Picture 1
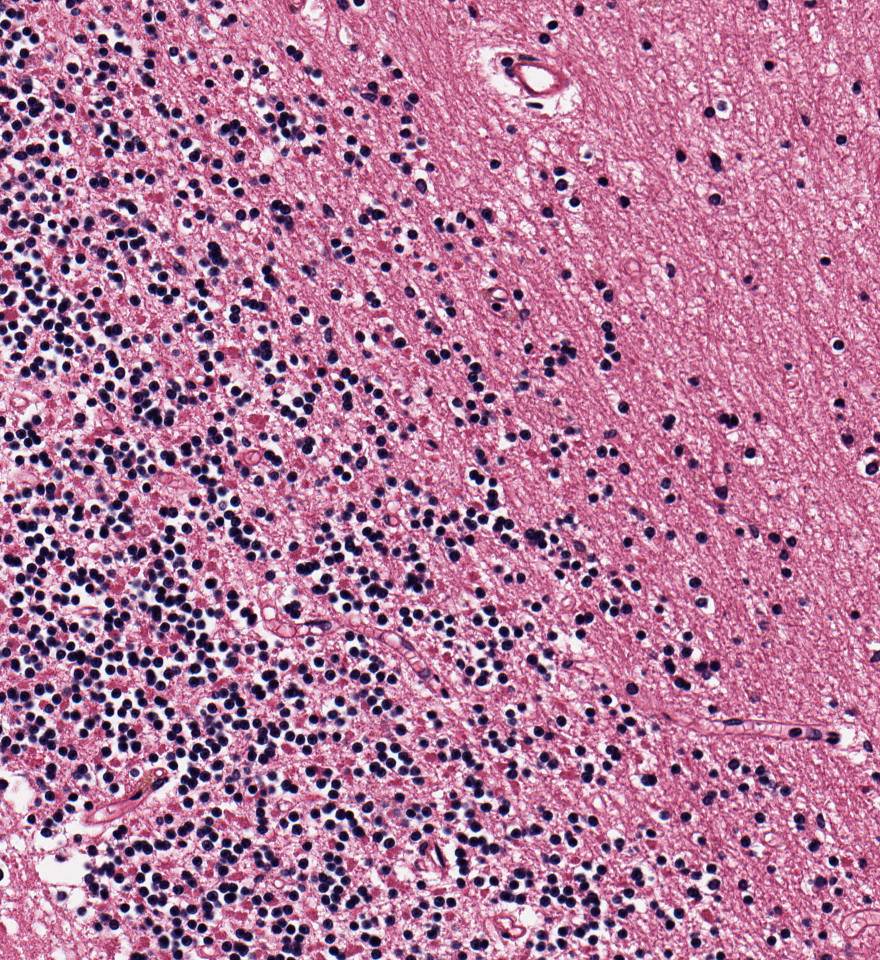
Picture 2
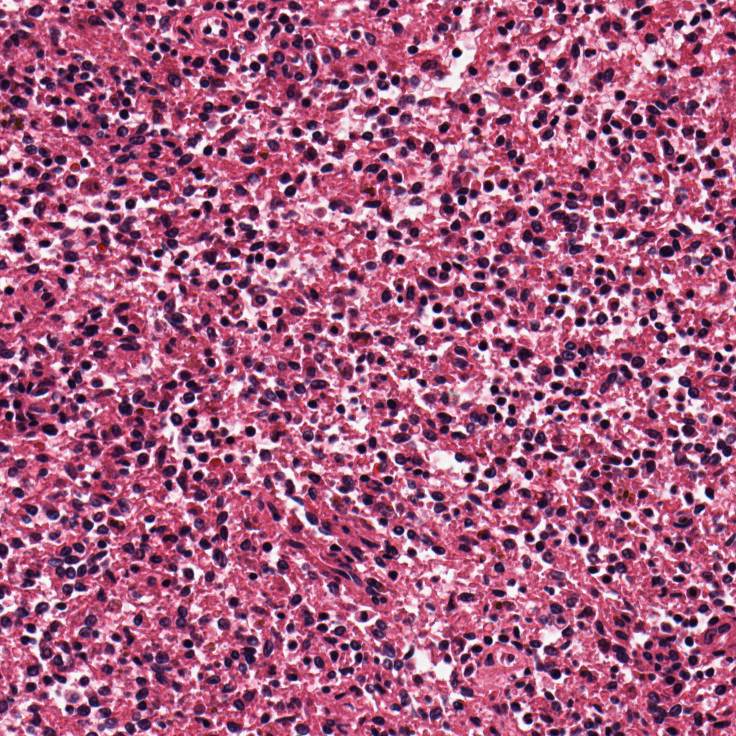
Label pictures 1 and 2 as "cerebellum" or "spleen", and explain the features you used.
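The cerebellum is in the first picture, the spleen in the second. In the cerebellum, a densely cellular zone of dark nuclei fills the lower left and a pale pink fibrillary zone the upper right, divided by a diagonal border. Cells of the dense zone have small, round, uniform, darkly staining nuclei with very scant visible cytoplasm, and small irregular pink islands lie among them.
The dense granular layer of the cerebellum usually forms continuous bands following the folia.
The spleen, by contrast, forms a diffuse, evenly dense sheet of cells without glands, follicles or other organised units, mostly lymphocytes with small, round, dark nuclei and scant cytoplasm. Small golden-brown pigment granules are scattered through it, and below the centre a band of spindle-shaped nuclei runs diagonally from upper left to lower right.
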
